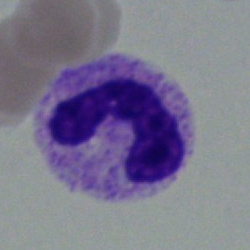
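Band neutrophil (central cell): the nucleus is a curved band bent into a horseshoe, its open side facing downward. The cytoplasm is plentiful and pale lilac, containing many fine purple granules.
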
